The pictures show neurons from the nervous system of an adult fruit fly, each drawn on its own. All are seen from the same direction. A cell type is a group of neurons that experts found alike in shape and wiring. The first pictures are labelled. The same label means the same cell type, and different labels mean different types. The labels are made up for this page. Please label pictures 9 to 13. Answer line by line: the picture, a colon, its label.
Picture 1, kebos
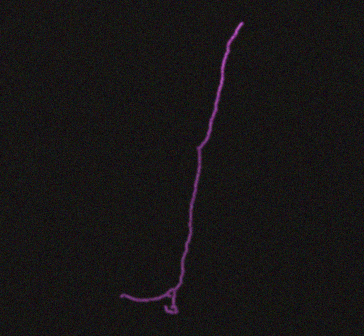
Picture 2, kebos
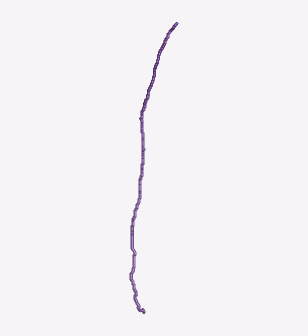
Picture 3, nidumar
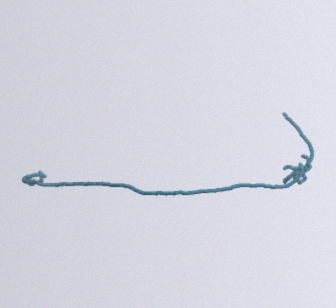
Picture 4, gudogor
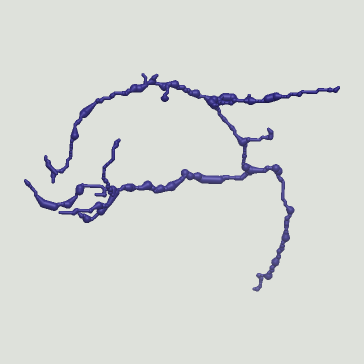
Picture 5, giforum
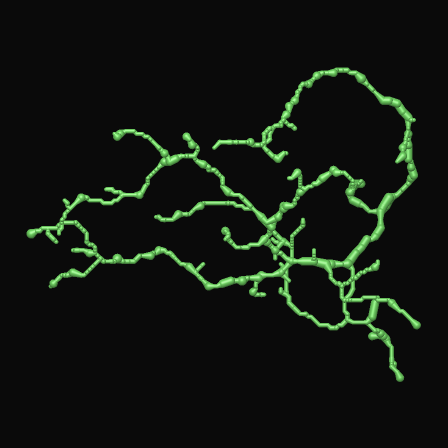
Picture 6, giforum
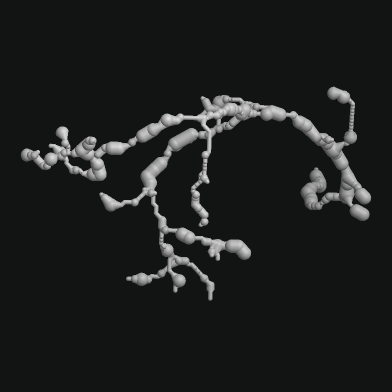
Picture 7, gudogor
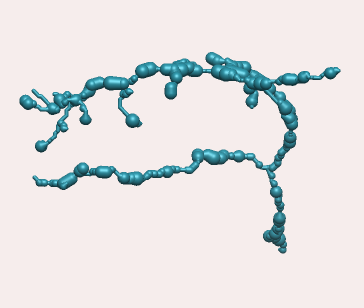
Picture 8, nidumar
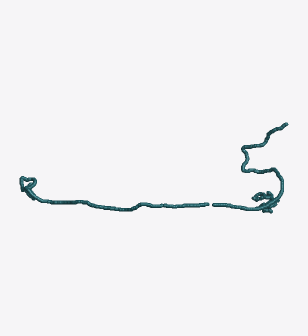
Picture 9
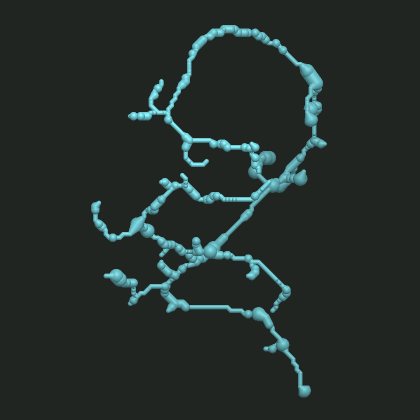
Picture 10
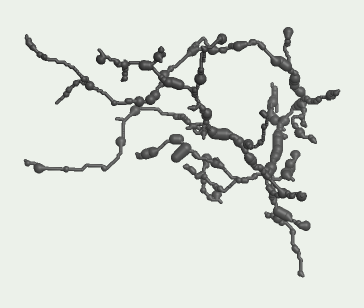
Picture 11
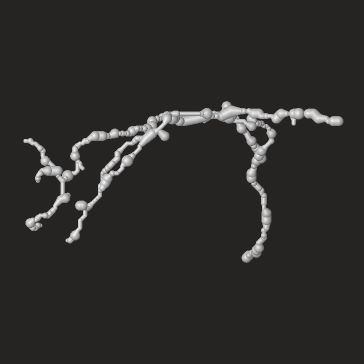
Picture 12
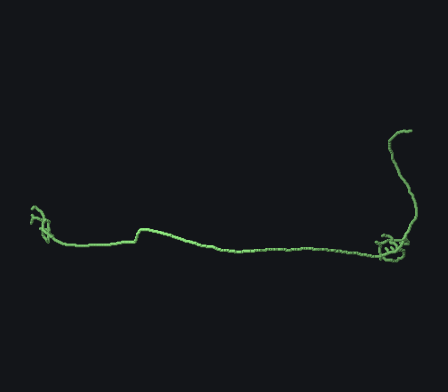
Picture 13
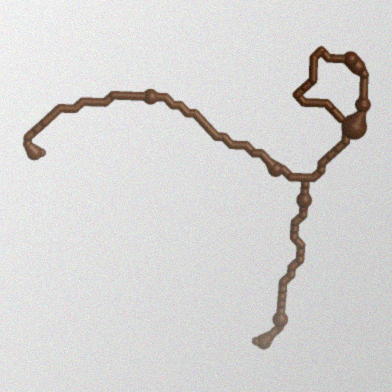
9: giforum
10: giforum
11: gudogor
12: nidumar
13: gudogor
